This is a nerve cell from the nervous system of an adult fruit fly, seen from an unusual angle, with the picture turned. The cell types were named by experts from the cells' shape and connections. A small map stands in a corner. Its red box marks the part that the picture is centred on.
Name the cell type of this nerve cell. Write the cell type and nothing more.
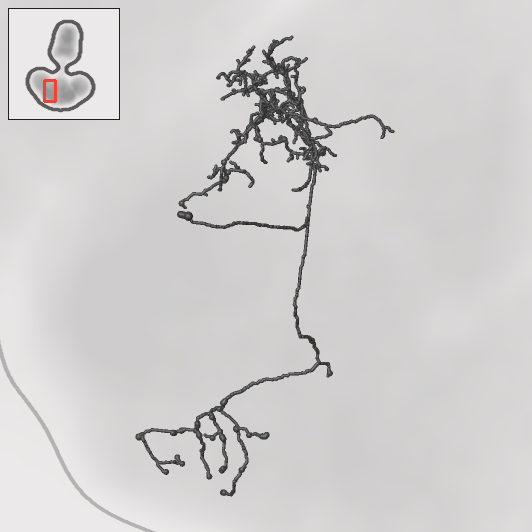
AOTU032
